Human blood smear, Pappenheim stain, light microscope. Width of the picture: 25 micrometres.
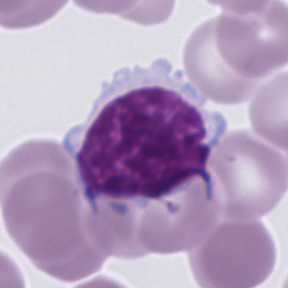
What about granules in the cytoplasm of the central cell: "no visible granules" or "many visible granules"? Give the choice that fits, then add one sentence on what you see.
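No visible granules. No granules are seen in the cytoplasm.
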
